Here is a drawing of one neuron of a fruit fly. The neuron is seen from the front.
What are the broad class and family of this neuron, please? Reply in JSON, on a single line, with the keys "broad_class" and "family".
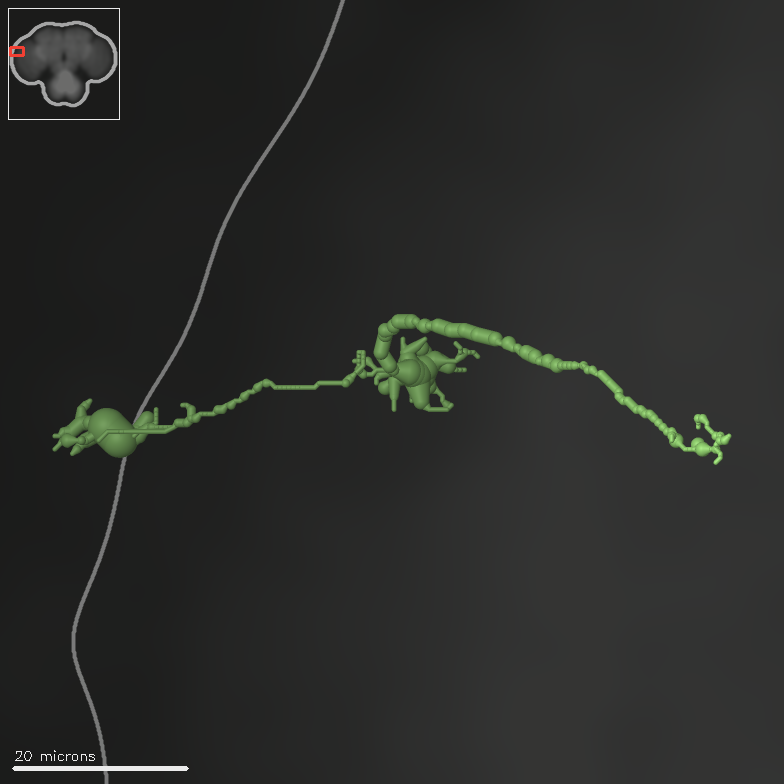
{"broad_class": "optic-lobe intrinsic neuron", "family": "T"}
